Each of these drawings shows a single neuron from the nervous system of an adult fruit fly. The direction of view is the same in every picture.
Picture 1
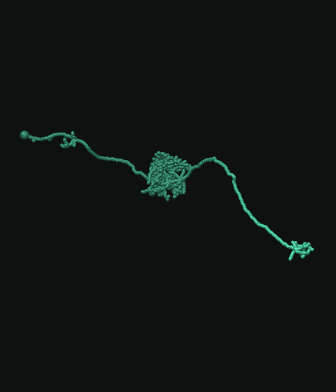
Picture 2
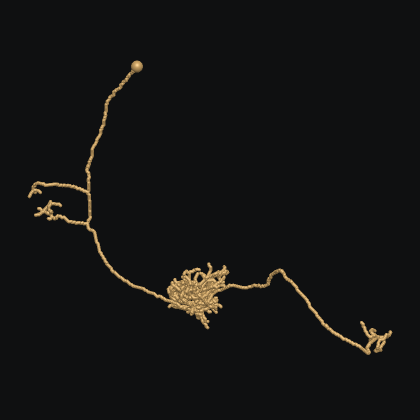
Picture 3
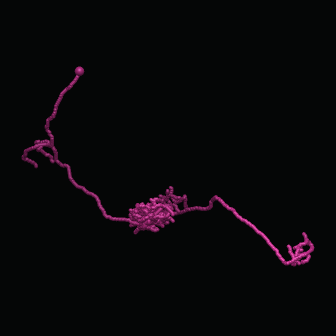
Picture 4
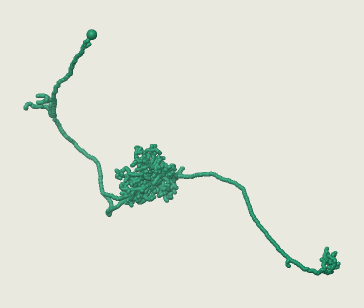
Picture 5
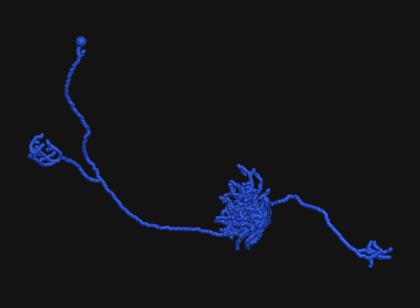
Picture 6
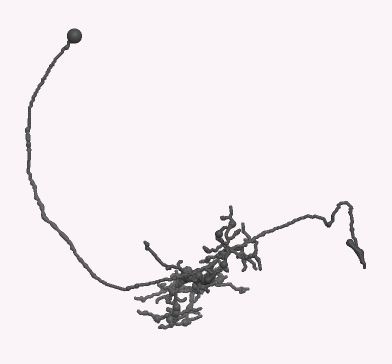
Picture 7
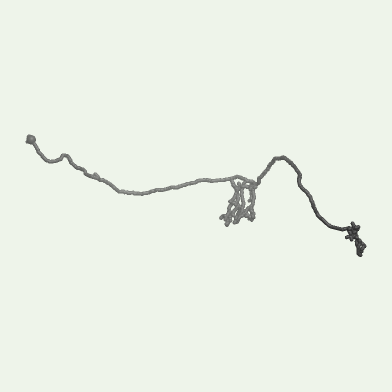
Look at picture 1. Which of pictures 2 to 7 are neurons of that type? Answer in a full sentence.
Picture 2, picture 3, picture 4 and picture 5 are of the same cell type.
